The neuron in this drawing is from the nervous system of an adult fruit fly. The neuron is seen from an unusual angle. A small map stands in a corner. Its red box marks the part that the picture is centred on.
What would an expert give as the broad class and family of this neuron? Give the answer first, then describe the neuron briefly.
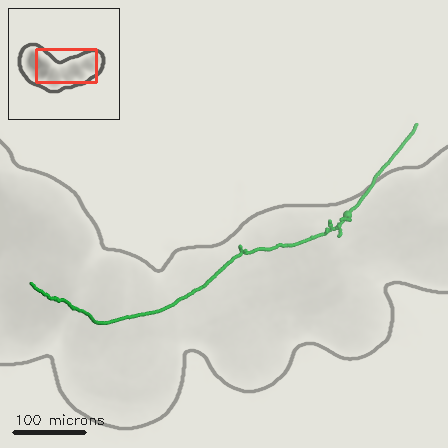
Its broad class is sensory neuron ascending to the brain. The name of its family is class mechanosensory proprioceptive. From left to right in the picture it spans about 550 microns. As drawn here it is wider than it is tall.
